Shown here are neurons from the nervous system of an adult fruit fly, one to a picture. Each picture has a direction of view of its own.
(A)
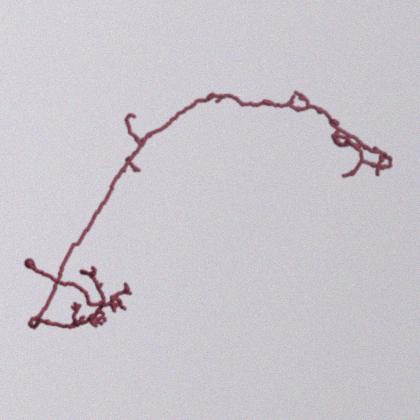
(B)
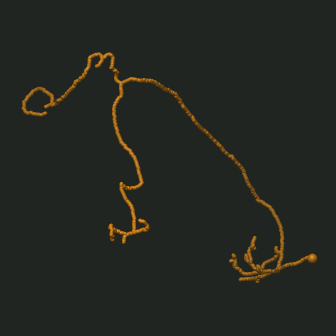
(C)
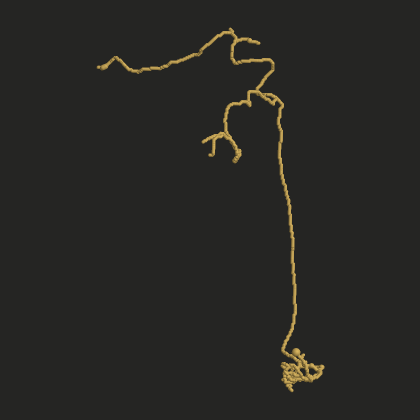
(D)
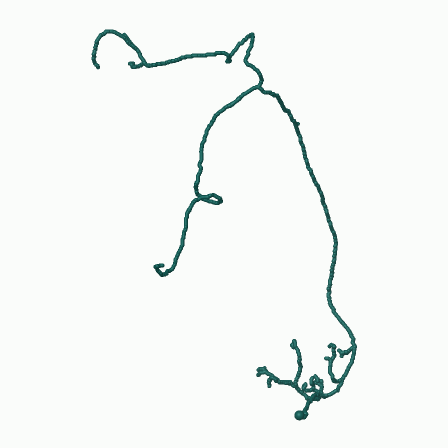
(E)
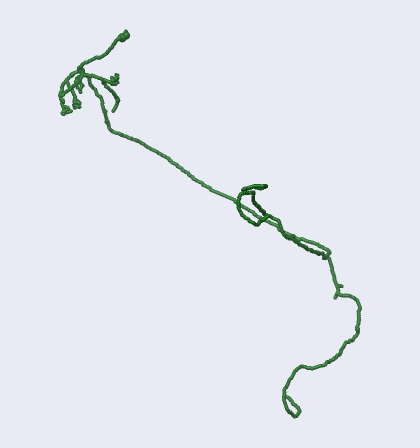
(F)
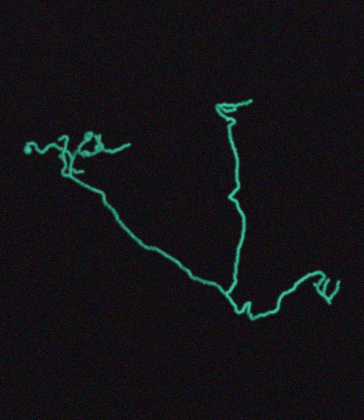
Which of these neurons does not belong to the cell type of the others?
Picture A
